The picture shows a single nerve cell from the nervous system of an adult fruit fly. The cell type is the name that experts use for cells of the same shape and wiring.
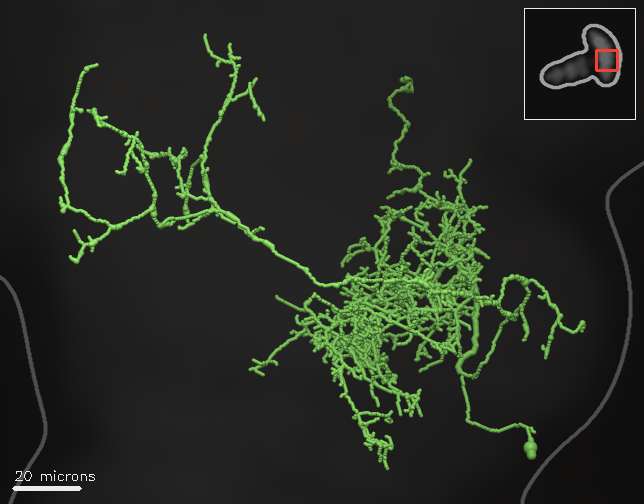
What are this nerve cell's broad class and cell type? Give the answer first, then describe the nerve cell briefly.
This is a central-brain intrinsic neuron. Its cell type is AVLP097. Its cell body lies at the lower right of the picture. By the scale bar it is about 160 microns wide in this view. The picture shows more than a hundred branch ends.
